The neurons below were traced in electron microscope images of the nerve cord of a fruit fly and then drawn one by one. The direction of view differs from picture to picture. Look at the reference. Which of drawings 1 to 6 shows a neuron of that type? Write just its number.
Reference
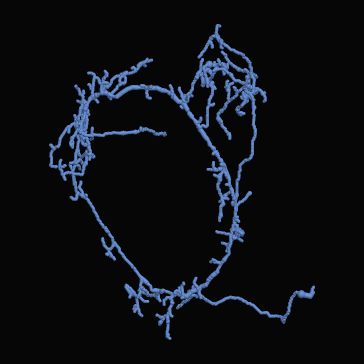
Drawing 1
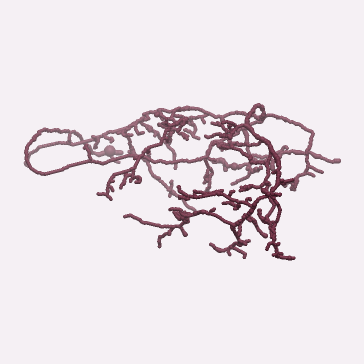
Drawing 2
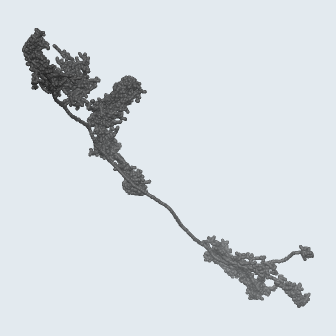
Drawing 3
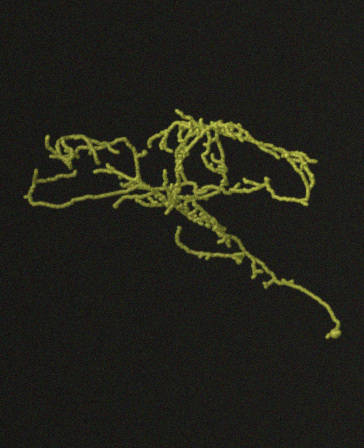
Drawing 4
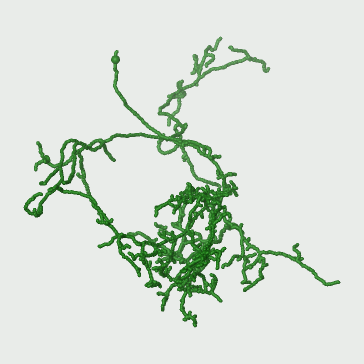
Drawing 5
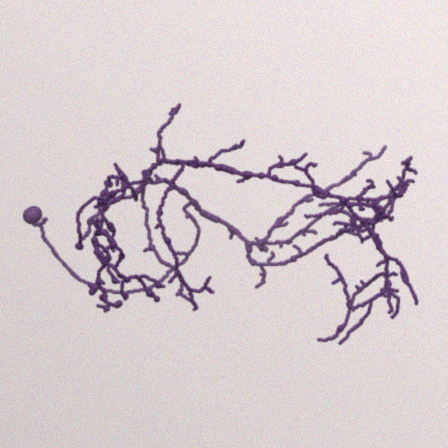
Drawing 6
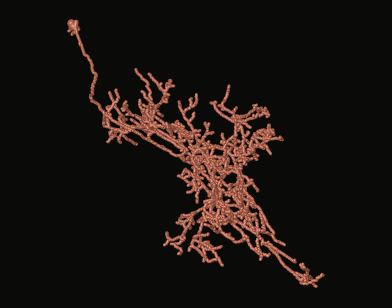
5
